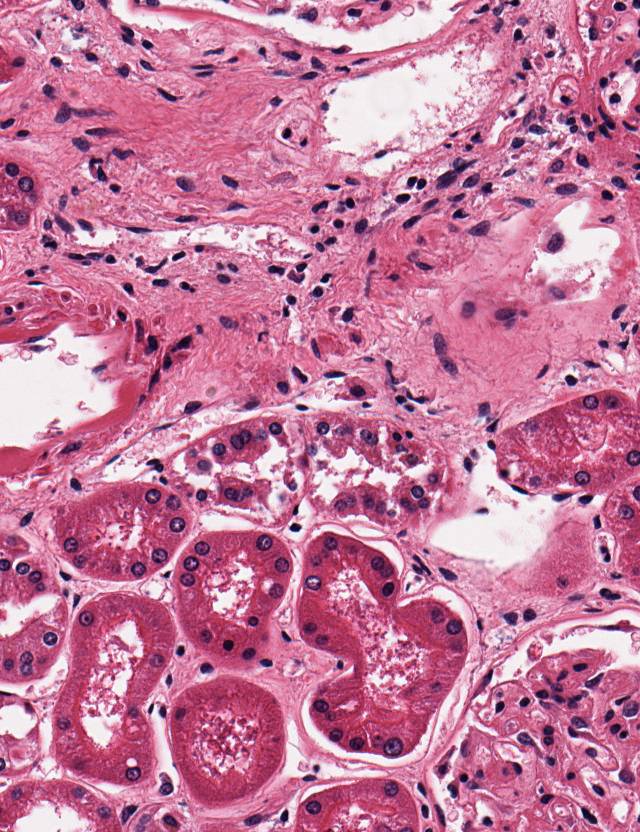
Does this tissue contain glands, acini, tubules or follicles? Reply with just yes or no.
Yes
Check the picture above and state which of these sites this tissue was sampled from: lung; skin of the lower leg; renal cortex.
renal cortex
